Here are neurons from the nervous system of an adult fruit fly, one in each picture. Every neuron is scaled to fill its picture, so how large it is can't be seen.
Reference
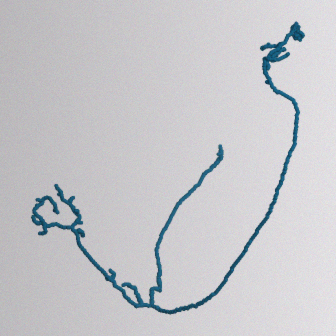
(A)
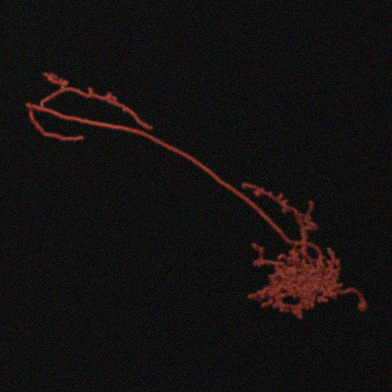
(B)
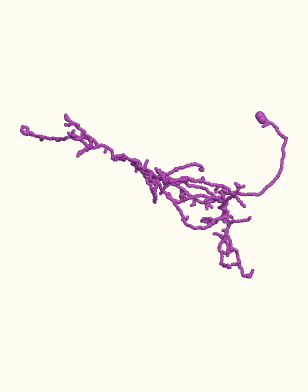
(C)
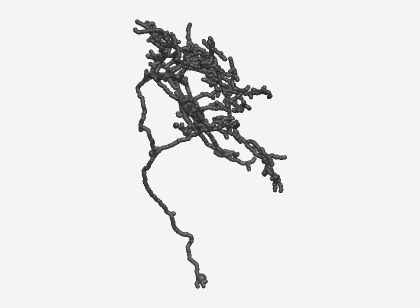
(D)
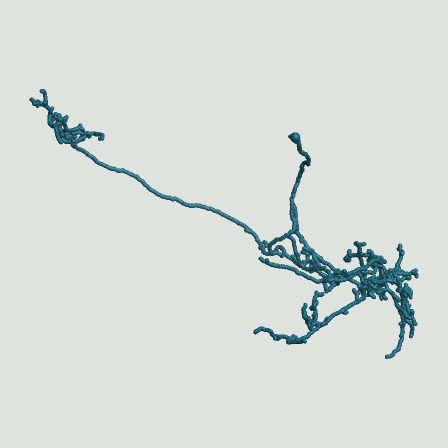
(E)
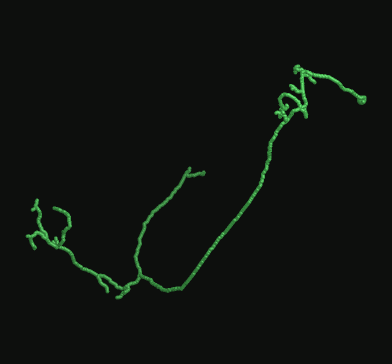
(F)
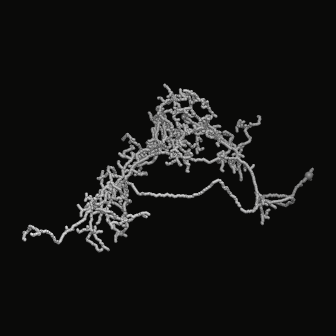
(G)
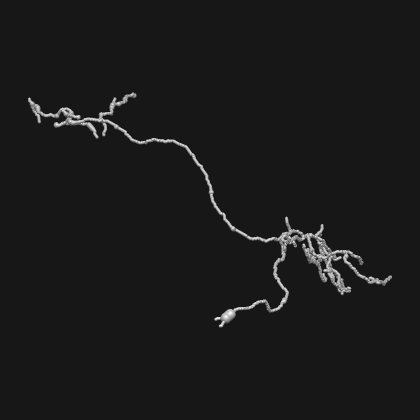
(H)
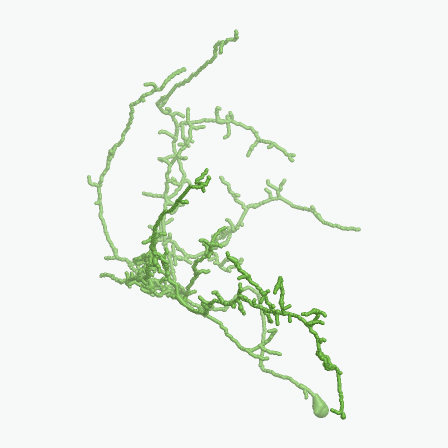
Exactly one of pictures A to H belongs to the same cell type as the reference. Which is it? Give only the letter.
E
